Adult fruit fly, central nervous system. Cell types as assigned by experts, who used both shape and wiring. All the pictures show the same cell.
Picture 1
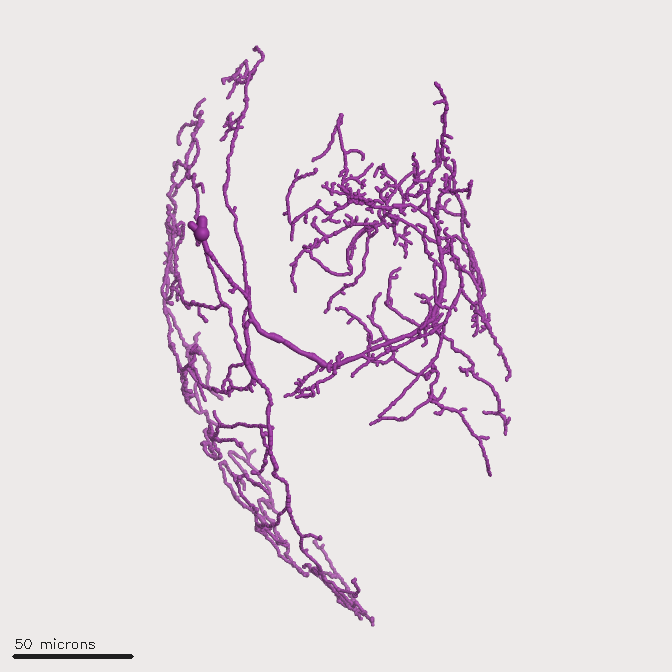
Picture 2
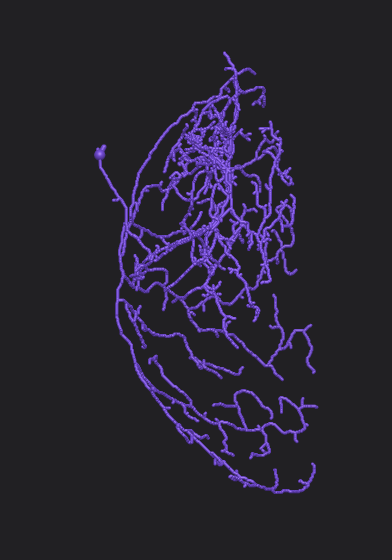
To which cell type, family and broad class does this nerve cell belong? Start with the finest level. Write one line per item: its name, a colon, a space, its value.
cell type: MeVC21
family: MeVC
broad class: visual centrifugal neuron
